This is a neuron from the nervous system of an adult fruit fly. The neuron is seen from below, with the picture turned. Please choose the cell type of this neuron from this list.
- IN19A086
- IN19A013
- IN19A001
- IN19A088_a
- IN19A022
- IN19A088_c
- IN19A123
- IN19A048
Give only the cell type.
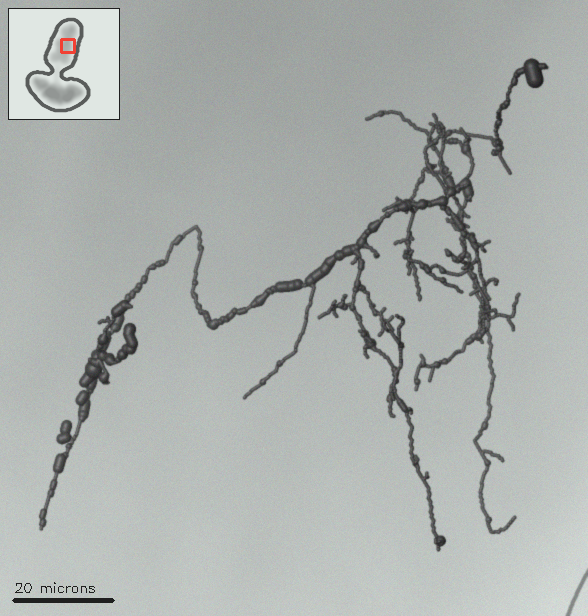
IN19A086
